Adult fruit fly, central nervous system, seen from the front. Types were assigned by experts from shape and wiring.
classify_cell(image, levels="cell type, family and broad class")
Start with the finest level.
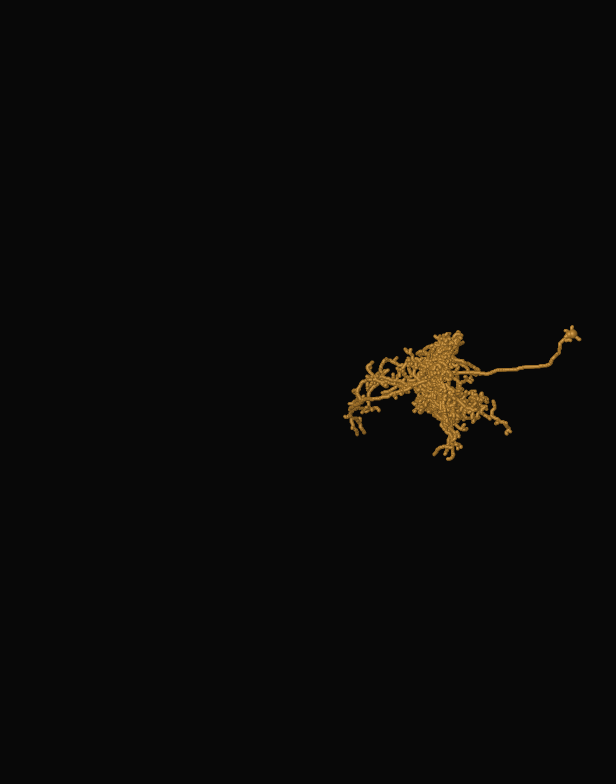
PVLP015; hemilineage VLPl2_medial; central-brain intrinsic neuron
